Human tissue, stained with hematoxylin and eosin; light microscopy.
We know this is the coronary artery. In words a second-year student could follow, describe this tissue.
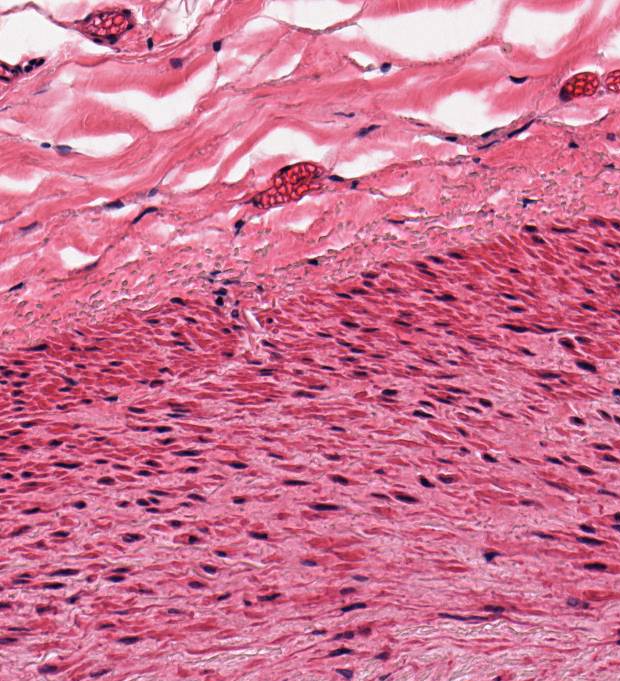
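Dense, closely nucleated band across the lower two-thirds, looser fibrous tissue above. Smooth muscle nuclei elongated, spindle-shaped, dark purple. Smooth muscle cytoplasm strongly eosinophilic, deep pink-red. Upper part: thick, wavy collagen bundles, few nuclei, separated by white clefts.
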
